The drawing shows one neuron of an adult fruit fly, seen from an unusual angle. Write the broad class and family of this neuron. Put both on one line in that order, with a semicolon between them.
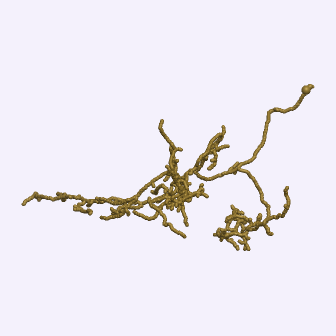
central-brain intrinsic neuron; hemilineage PSp1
